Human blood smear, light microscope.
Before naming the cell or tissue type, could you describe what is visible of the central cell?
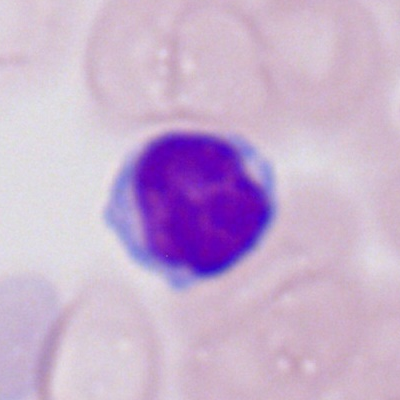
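The nucleus occupies most of the cell, so only a narrow rim of cytoplasm remains. This rim is wider on the left side of the cell than on the right. The cytoplasm is pale blue. The chromatin is dense and dark purple, with darker clumps. The cell is a lymphocyte.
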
